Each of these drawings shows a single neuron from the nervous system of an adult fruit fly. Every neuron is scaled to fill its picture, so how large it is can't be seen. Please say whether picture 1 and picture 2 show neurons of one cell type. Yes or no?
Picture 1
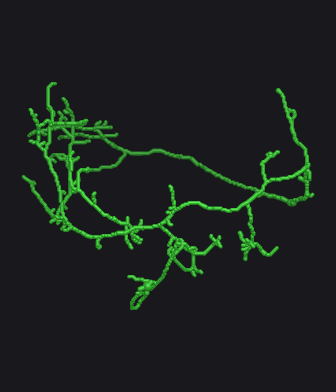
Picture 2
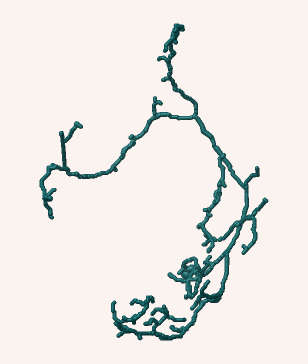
no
